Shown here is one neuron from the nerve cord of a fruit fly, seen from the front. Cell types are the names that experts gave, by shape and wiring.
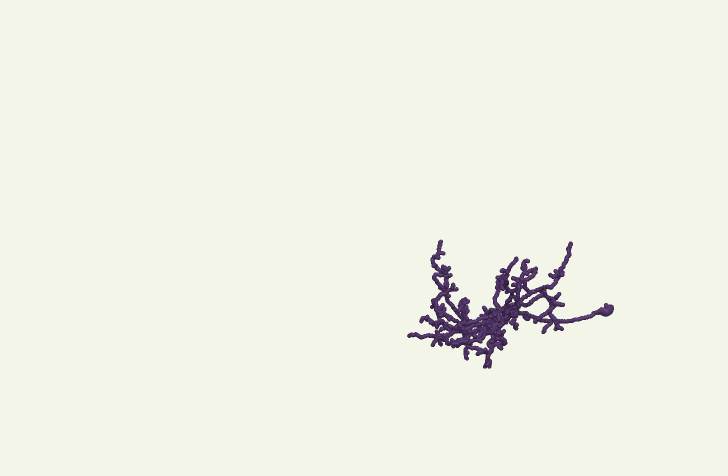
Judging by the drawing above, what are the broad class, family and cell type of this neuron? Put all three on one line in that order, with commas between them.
nerve-cord intrinsic neuron, hemilineage 20A.22A, IN20A.22A036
